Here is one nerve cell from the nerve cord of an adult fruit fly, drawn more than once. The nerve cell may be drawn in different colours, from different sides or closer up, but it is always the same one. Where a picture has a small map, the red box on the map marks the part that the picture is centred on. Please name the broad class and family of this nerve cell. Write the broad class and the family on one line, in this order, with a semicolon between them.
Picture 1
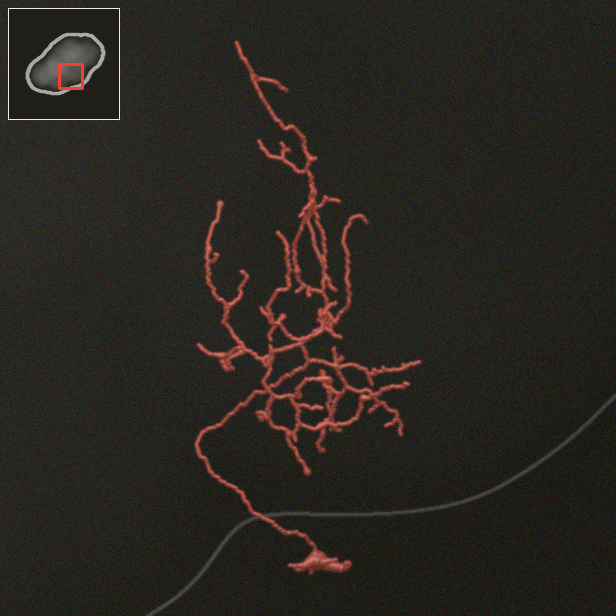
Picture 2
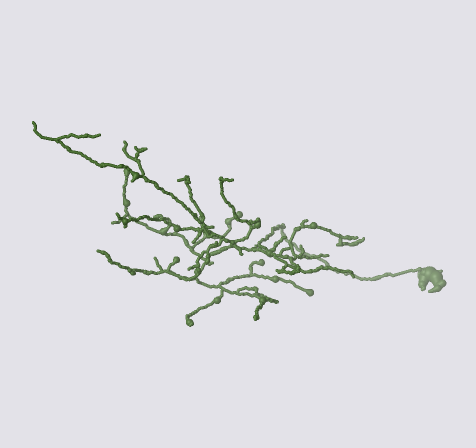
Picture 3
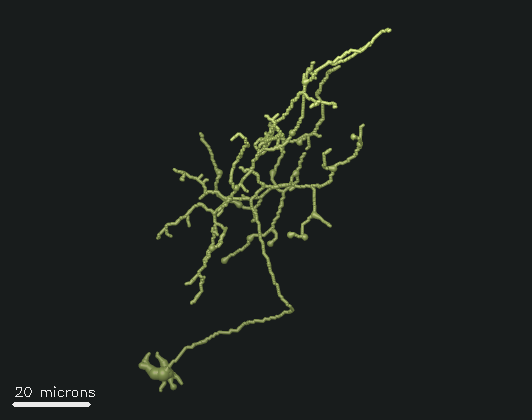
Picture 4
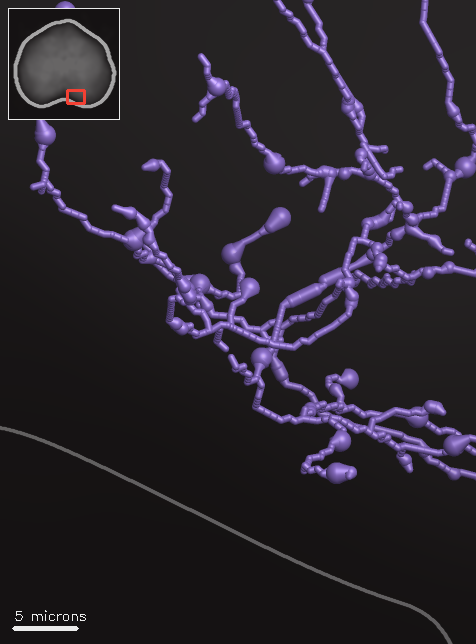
nerve-cord intrinsic neuron; hemilineage 01B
